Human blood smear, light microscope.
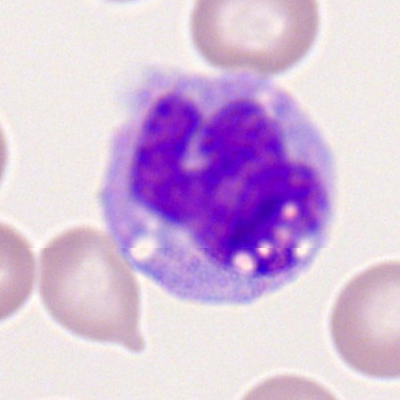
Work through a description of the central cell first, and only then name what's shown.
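First, the outline: roughly round, with a slightly uneven edge. Next, the nucleus: irregular, folded into several lumpy lobes, and showing no nucleoli. Last, the cytoplasm: it holds only fine, faint granules. The central cell is a monocyte.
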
